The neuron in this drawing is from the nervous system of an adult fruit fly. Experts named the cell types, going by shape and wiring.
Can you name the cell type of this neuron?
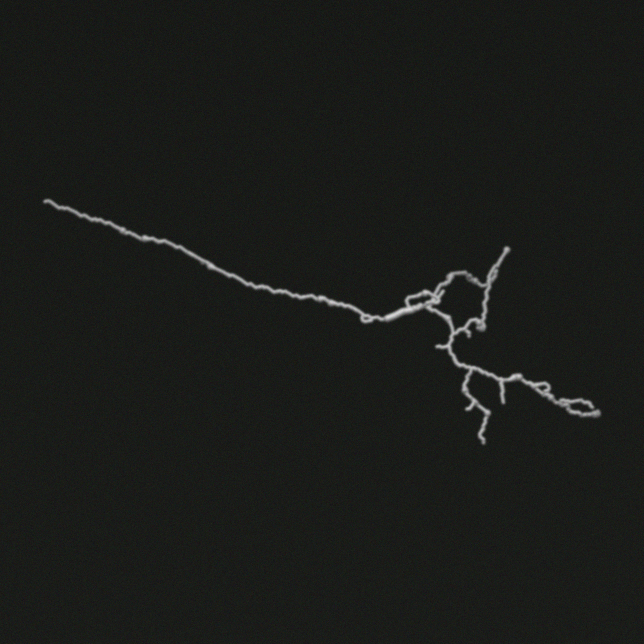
JO-EV3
